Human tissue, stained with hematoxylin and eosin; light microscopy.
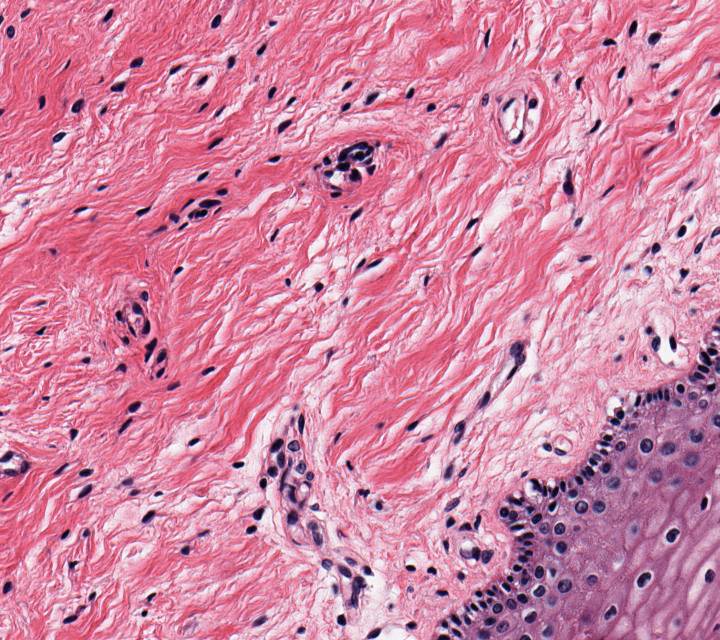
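Vagina. Dense pink fibrous stroma fills most of the field, with epithelium only in the lower right corner. The basal epithelial cells have dark, crowded nuclei lined up in a palisade along the stromal border; above them, cells have round nuclei in pale cytoplasm. Sparse, small, dark fibroblast nuclei, mostly spindle-shaped, lie in the stroma.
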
